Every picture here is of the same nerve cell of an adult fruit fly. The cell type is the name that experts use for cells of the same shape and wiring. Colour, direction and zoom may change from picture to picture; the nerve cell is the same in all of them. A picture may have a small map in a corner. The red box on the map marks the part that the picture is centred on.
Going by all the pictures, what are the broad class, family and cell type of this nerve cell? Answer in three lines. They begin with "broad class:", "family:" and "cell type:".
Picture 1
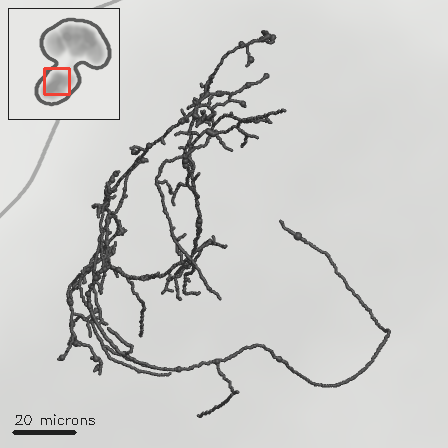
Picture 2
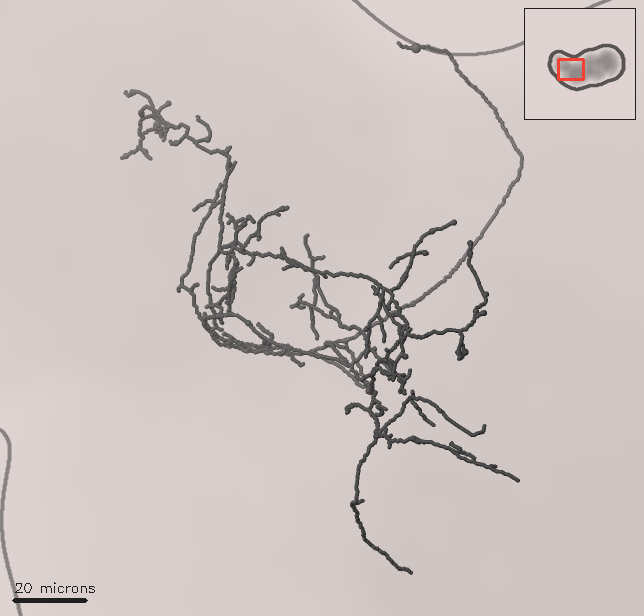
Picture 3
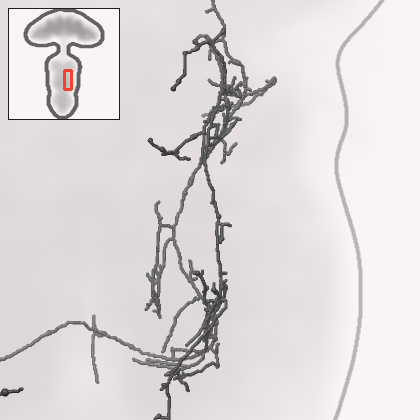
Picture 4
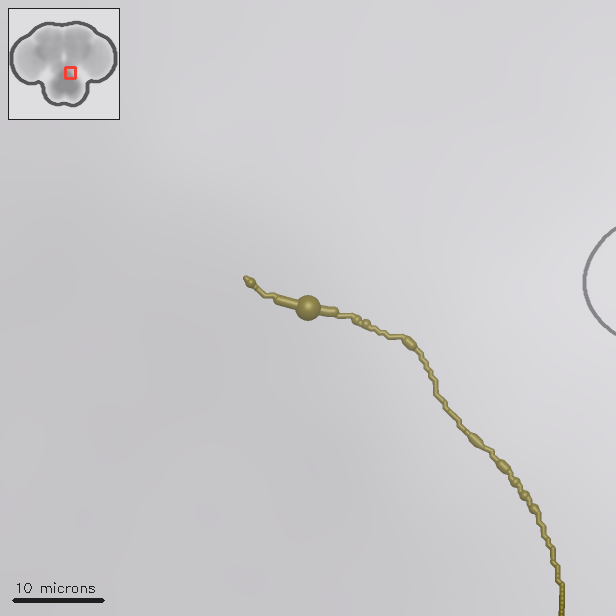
broad class: nerve-cord intrinsic neuron
family: hemilineage 19B
cell type: IN19B083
